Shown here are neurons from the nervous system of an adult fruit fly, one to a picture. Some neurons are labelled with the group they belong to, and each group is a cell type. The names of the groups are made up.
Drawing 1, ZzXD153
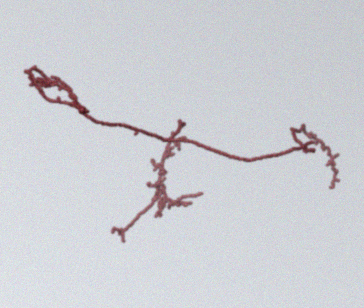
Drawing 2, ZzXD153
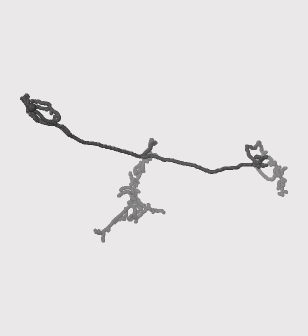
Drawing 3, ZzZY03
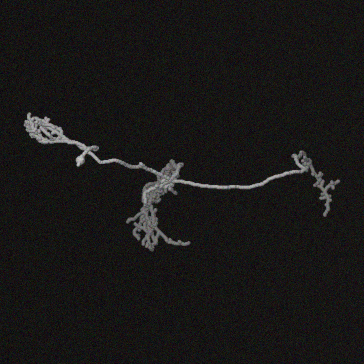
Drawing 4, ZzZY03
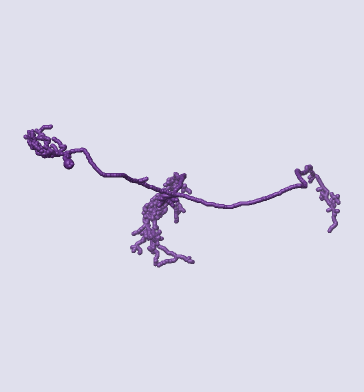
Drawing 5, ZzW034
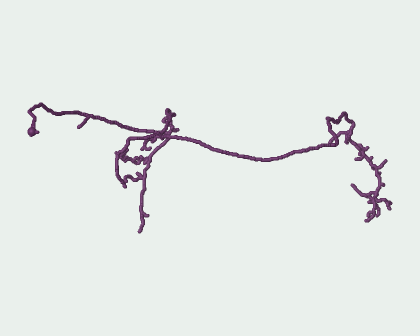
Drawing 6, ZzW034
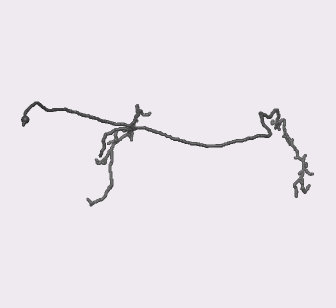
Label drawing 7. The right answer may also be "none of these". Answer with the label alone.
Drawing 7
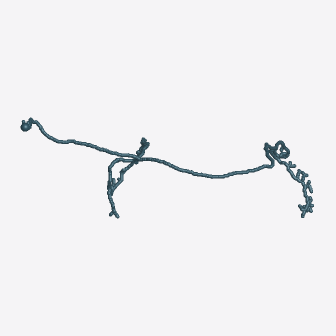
ZzW034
